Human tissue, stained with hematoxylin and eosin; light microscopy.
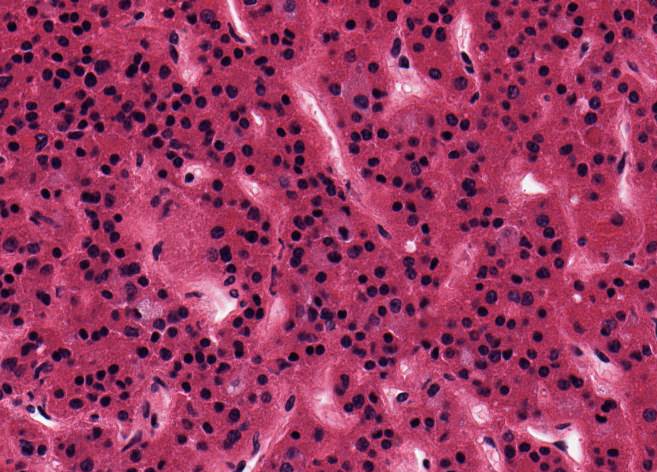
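Pituitary: closely packed cells form solid sheets and cords across the whole field, without gland lumens. Nuclei are small, round, dark and fairly uniform in size. Most cells have ample pink, finely granular cytoplasm, and borders between neighbouring cells are mostly indistinct.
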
